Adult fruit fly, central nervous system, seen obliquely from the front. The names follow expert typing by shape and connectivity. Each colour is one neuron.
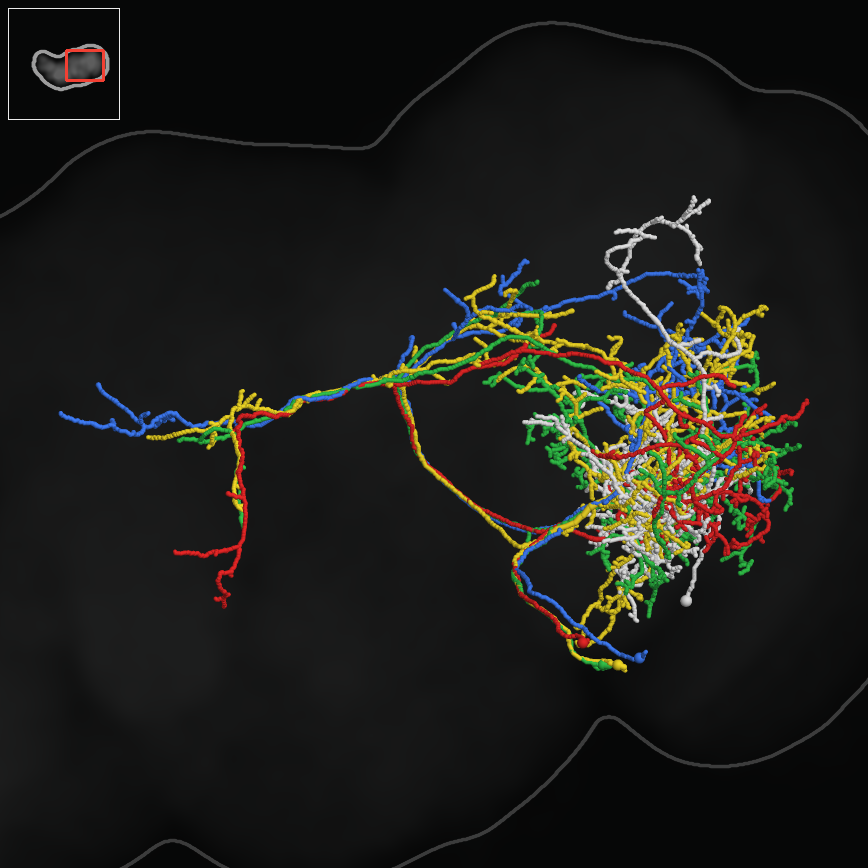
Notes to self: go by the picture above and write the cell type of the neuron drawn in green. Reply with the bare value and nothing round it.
CB1498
